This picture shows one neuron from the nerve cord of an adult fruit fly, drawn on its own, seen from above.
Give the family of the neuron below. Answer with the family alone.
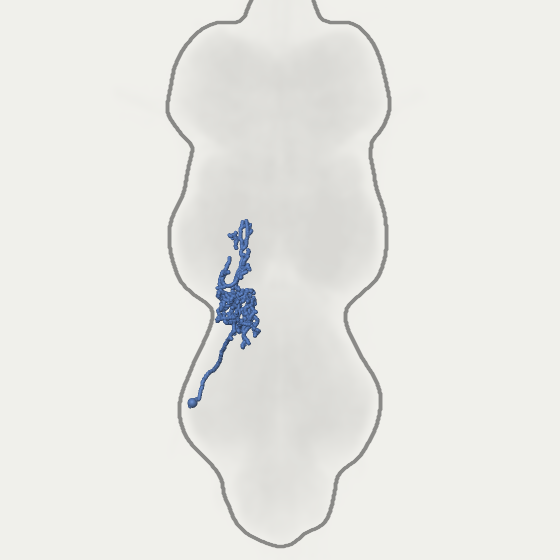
hemilineage 16B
